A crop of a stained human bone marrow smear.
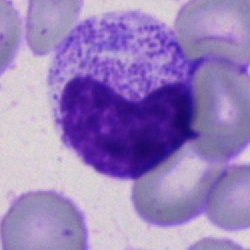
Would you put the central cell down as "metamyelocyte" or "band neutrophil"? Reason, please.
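The cell is a metamyelocyte. Its nucleus is indented on the upper side into a kidney shape.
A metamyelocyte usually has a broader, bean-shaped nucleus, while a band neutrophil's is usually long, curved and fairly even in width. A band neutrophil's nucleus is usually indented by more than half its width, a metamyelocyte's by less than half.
The nucleus lies in the lower half of the cell. Many purple granules fill the cytoplasm, which is pale pinkish-lilac between them.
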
